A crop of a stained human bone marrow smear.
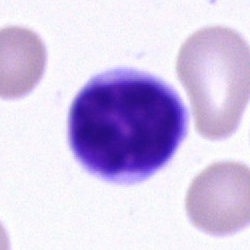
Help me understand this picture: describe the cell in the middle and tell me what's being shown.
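Cytoplasm first: a thin rim, pale blue, with no granules seen. Chromatin next: dense, dark purple and coarsely clumped. Nucleoli last: none visible in the nucleus. This is a lymphocyte.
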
